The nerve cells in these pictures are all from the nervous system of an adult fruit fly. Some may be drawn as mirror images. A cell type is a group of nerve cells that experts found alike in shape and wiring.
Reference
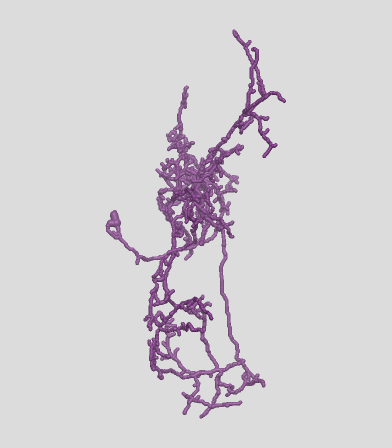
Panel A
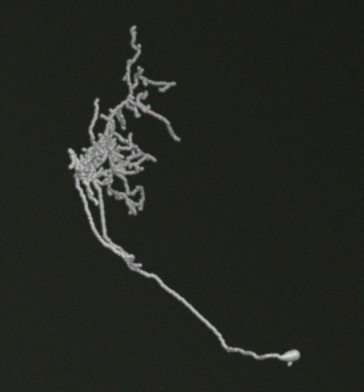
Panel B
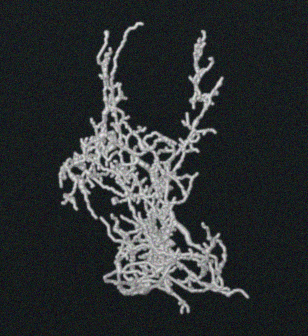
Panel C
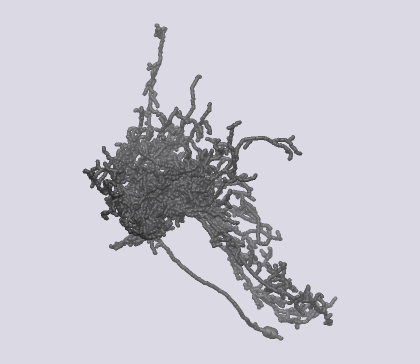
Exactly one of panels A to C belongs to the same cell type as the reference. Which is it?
Panel B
